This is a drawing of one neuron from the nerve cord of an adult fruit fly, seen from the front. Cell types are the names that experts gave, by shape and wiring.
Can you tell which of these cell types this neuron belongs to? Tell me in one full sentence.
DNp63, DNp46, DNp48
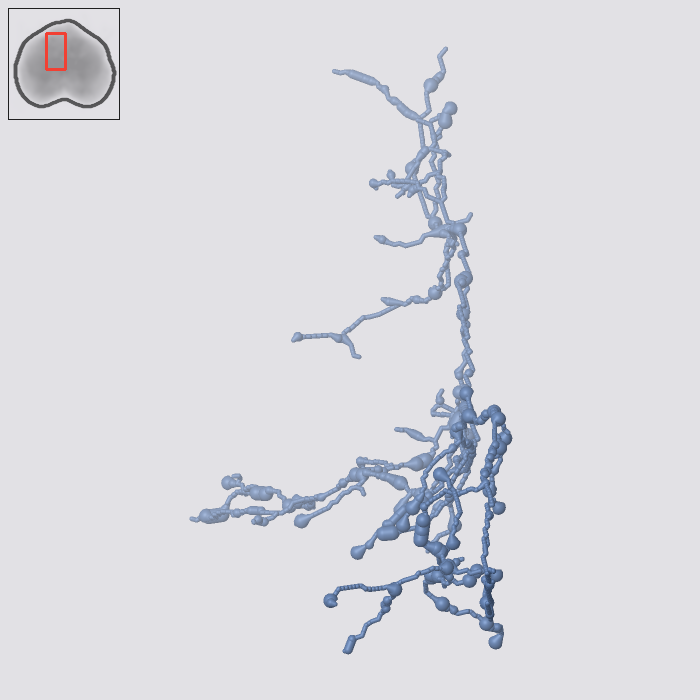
This neuron is a member of the DNp46 cell type.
